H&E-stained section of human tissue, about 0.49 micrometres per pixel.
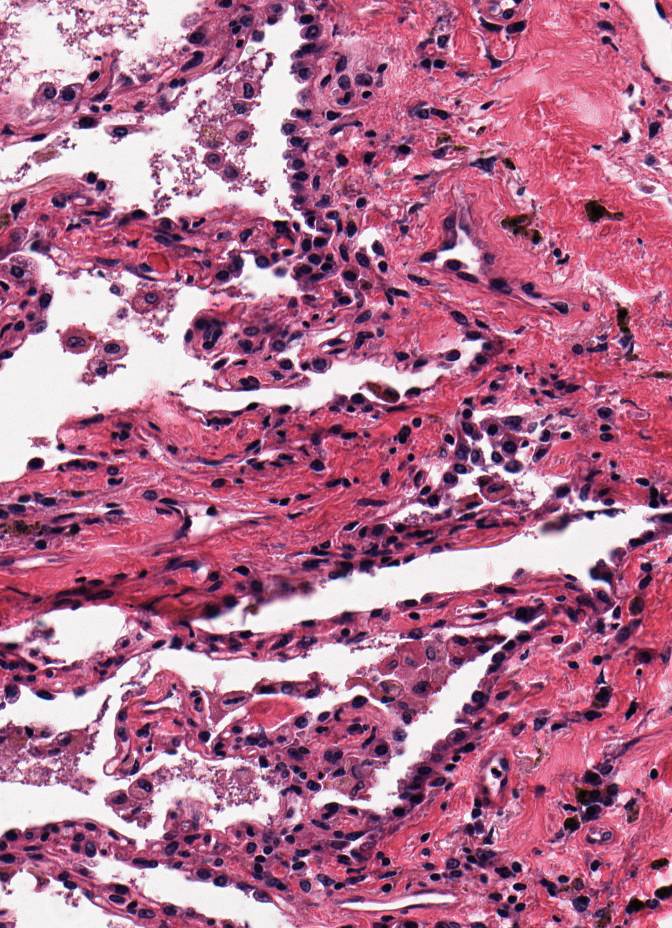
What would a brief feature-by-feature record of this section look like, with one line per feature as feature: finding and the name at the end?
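Stroma: dense pink collagen, most abundant upper right.
Nuclei: many small, dark, scattered in stroma, some elongated along bands.
Free cells: loose, rounded, ample pink cytoplasm, within spaces on left.
Debris: pale pink, granular, partly filling spaces at upper and lower left.
Name: lung.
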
